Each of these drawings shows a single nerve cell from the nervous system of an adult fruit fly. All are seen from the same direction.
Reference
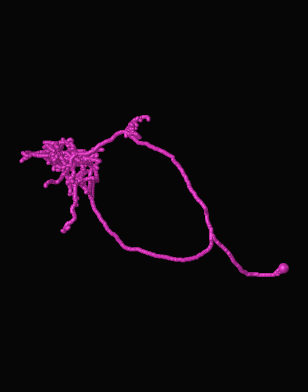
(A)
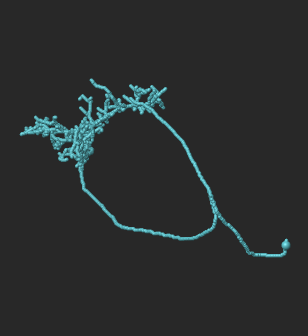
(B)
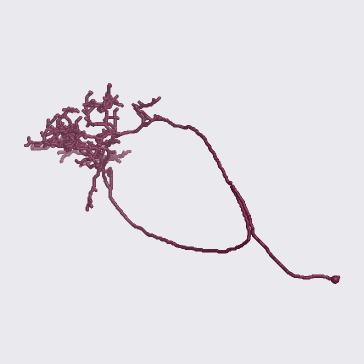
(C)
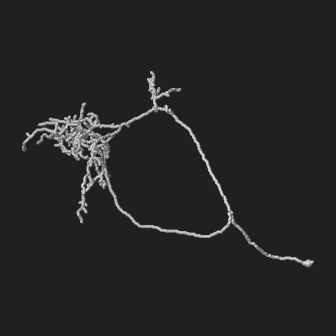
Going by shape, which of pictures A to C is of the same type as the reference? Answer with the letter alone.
C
